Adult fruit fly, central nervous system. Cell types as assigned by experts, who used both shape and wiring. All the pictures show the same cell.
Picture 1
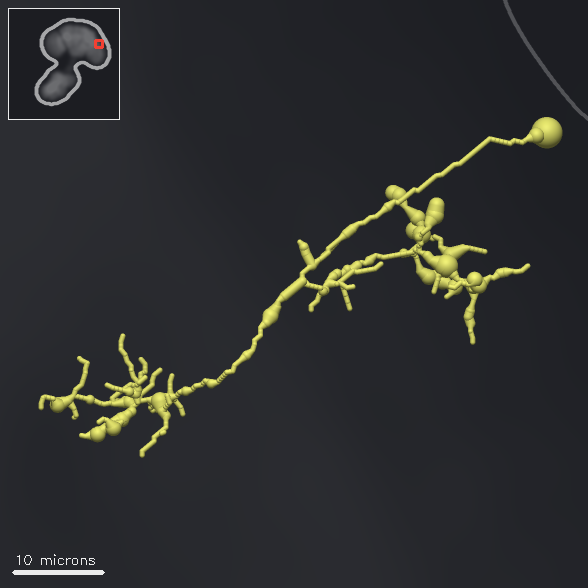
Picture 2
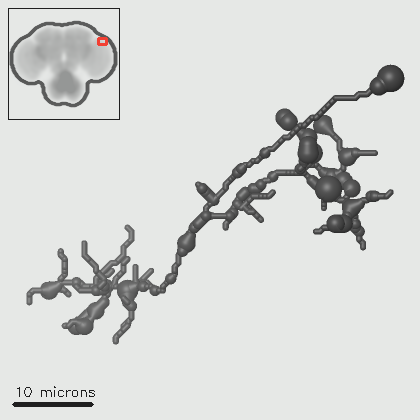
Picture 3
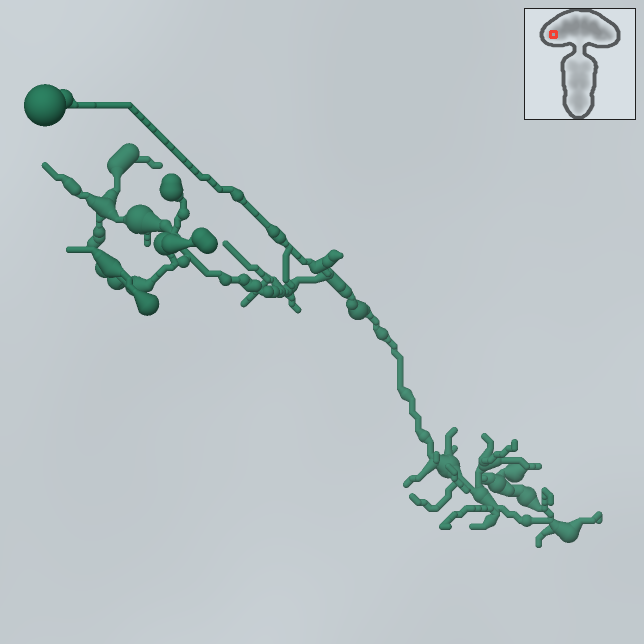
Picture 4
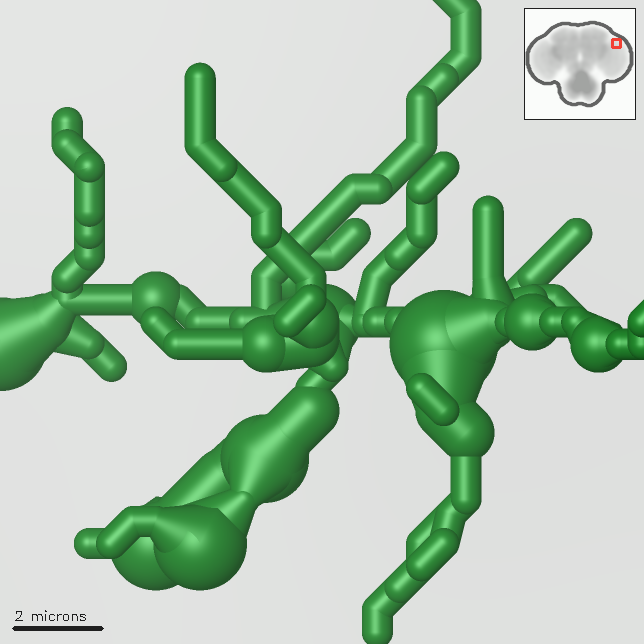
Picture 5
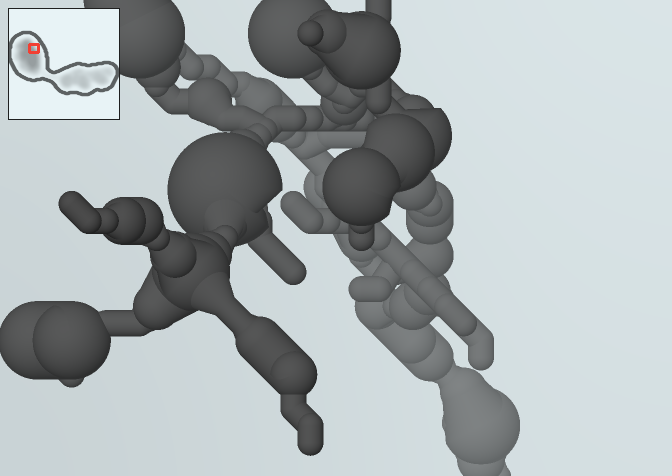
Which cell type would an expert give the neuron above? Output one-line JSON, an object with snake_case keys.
{"cell_type": "Mi13"}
